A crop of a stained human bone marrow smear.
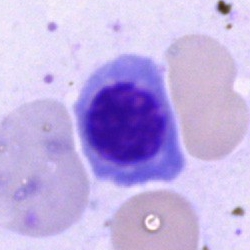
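Erythroblast, centre of a stained human bone marrow smear, light microscopy. The cell outline is irregular and somewhat angular rather than smoothly round. Its cytoplasm is blue and shows no granules. Red cells lie close against it on the left, right and lower sides.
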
